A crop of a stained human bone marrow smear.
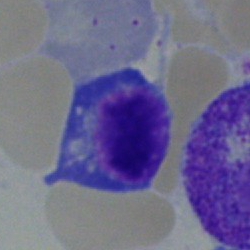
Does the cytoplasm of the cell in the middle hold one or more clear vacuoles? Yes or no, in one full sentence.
Yes, among the contents of its cytoplasm are one or more clear vacuoles.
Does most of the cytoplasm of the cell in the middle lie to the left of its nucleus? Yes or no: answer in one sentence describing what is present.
Yes, to the left of the nucleus lies most of the cytoplasm.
